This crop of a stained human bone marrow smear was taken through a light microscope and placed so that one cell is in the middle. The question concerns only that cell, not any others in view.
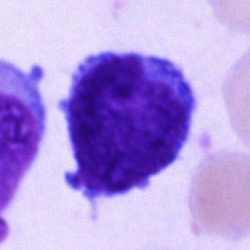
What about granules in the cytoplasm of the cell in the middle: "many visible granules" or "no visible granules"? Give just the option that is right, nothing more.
No visible granules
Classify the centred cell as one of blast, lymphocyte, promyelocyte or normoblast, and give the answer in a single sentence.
In the center of this field lies a blast.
